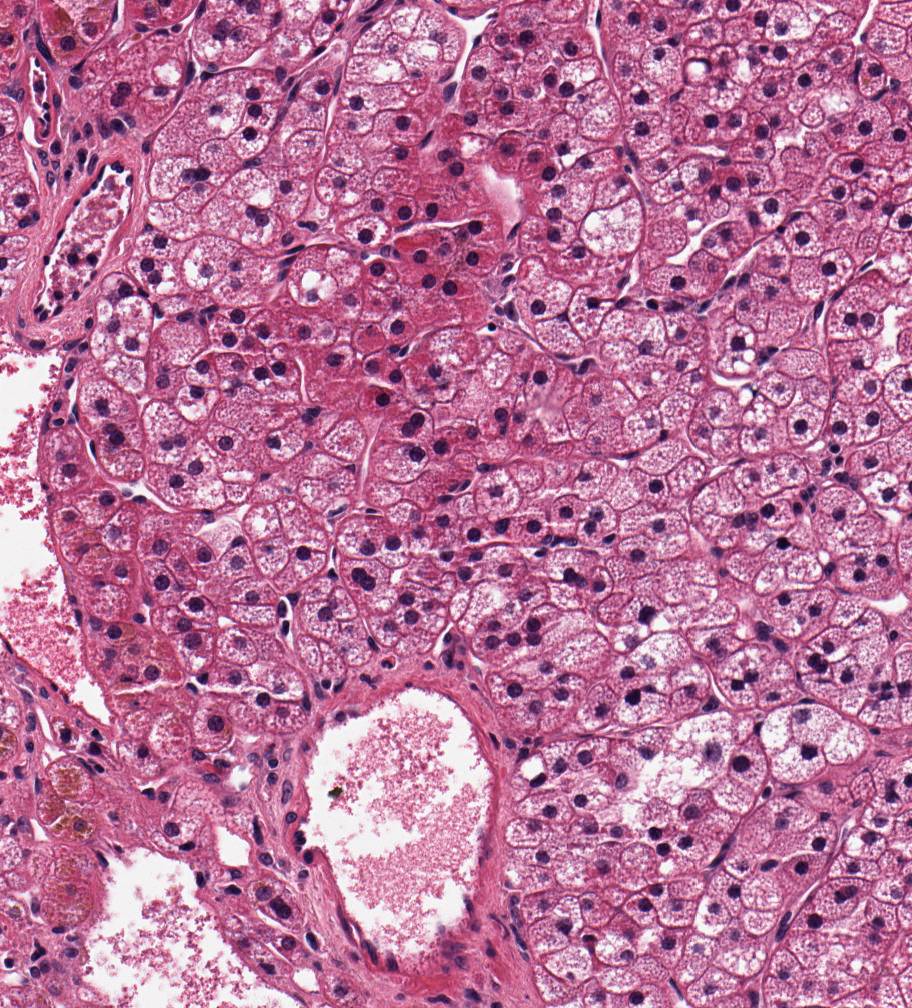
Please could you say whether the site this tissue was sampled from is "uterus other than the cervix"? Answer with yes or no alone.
no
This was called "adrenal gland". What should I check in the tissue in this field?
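Adrenal gland. Fits: most cells carry abundant pale pink, finely vacuolated, foamy cytoplasm.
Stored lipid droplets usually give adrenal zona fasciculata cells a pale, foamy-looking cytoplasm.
Arrangement: large polygonal cells in rounded nests and short cords, thin delicate septa between them, throughout the field. Does not match the foamy pattern: a band in the upper centre with more compact, deeper pink cytoplasm. Vessel near bottom centre: thin-walled, wide lumen, red blood cells inside.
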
